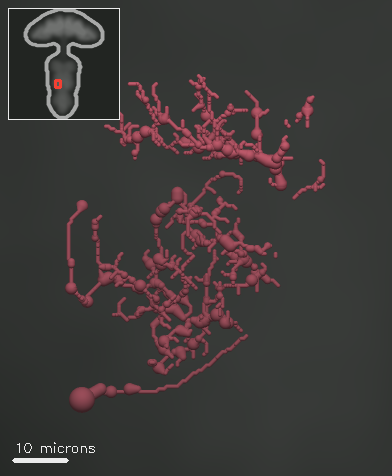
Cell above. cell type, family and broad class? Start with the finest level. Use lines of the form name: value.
cell type: IN01B023_c
family: hemilineage 01B
broad class: nerve-cord intrinsic neuron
